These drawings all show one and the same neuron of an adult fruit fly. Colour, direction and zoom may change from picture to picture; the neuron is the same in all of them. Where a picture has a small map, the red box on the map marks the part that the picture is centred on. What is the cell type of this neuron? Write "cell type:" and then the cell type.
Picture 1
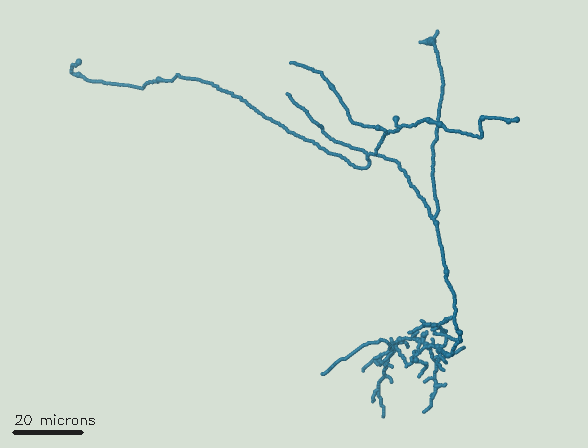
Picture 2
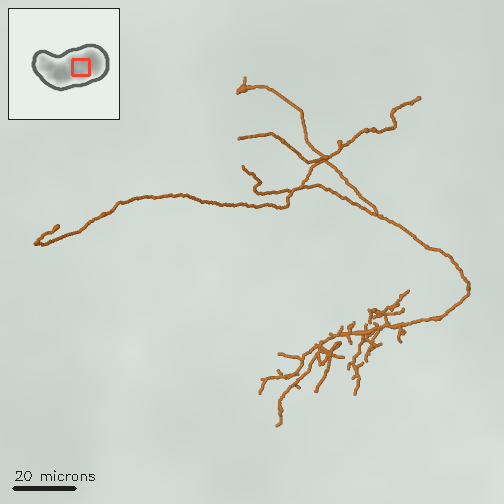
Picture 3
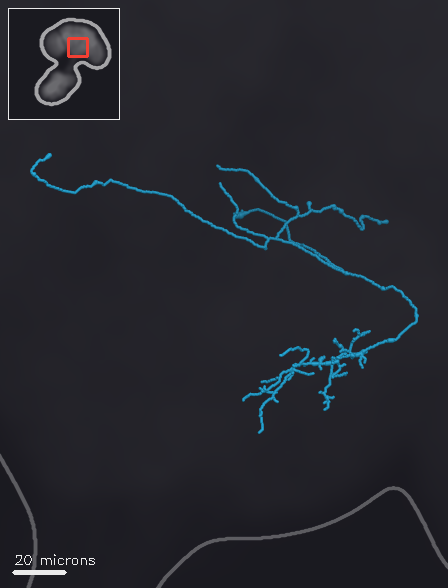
cell type: PS241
